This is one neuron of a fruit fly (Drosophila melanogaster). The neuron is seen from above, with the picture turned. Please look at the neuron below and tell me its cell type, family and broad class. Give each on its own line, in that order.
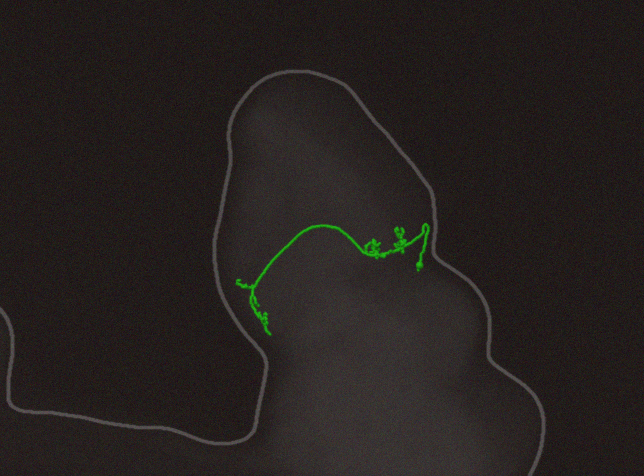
TmY13
TmY
optic-lobe intrinsic neuron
